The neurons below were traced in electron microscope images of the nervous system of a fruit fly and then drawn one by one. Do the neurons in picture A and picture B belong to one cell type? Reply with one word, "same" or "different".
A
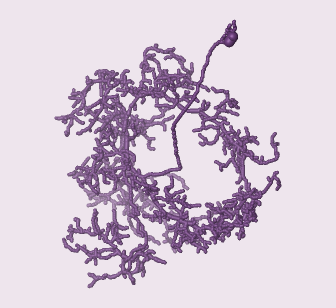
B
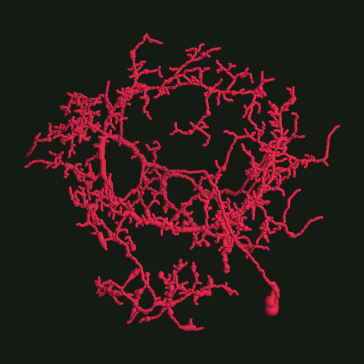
same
